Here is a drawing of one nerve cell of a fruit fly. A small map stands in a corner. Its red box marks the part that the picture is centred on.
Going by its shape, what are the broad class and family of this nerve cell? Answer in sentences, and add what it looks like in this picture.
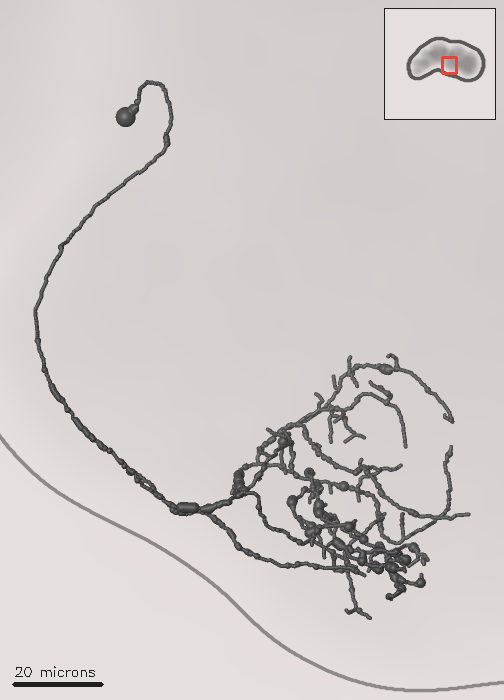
It is a central-brain intrinsic neuron. The family is hemilineage LHa3. The cell body is at the upper left of the picture. By the scale bar it is about 120 microns tall in this view. Dozens of branch ends can be seen.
